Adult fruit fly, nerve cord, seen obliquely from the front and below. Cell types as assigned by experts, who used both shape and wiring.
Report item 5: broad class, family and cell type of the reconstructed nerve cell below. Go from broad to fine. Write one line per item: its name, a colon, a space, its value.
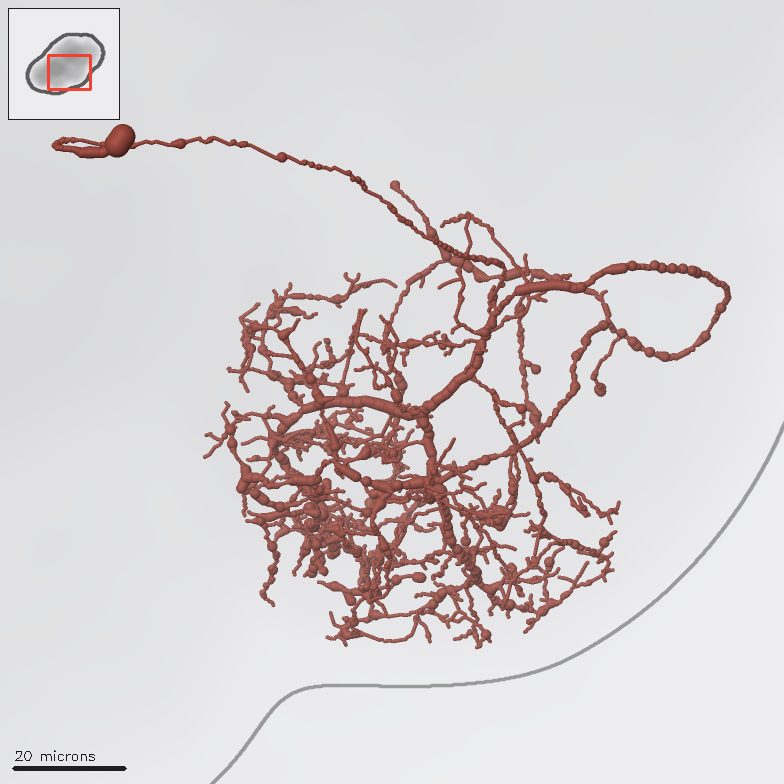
broad class: nerve-cord intrinsic neuron
family: hemilineage 01A
cell type: IN01A032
